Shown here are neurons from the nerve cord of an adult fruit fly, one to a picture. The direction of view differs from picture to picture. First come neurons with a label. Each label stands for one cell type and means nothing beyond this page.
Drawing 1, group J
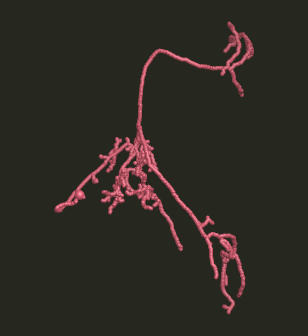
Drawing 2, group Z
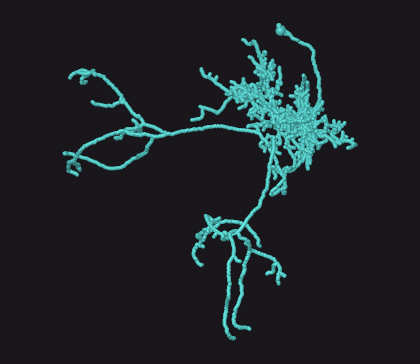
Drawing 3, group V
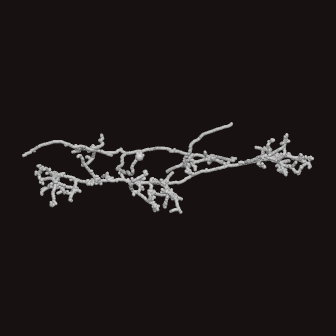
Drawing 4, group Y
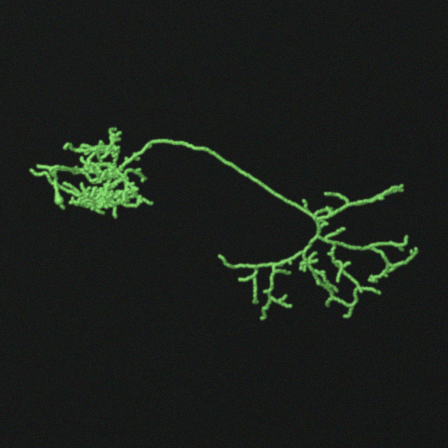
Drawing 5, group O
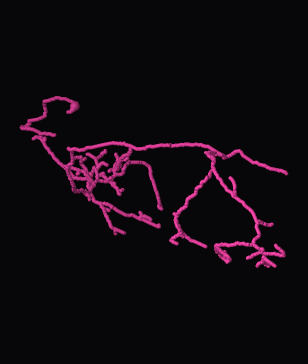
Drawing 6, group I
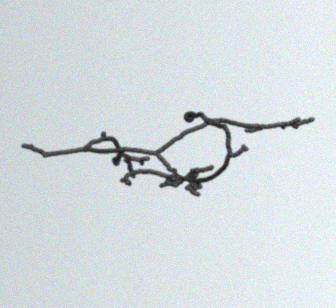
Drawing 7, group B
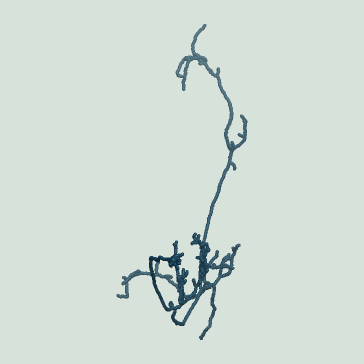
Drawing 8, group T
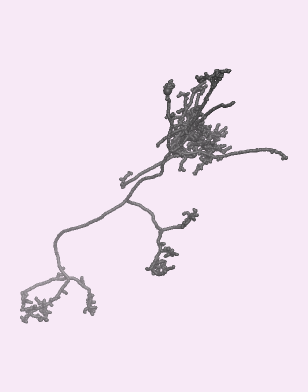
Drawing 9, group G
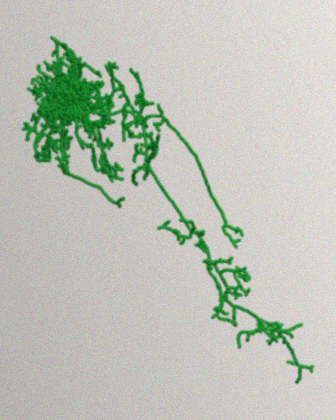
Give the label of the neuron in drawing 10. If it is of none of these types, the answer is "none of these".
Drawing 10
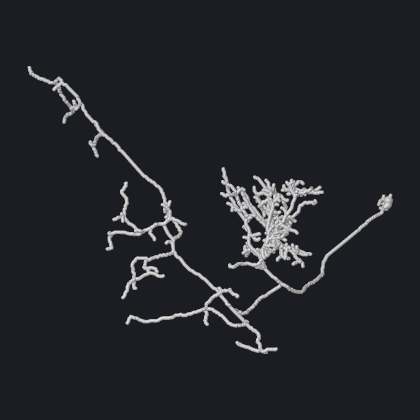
group B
